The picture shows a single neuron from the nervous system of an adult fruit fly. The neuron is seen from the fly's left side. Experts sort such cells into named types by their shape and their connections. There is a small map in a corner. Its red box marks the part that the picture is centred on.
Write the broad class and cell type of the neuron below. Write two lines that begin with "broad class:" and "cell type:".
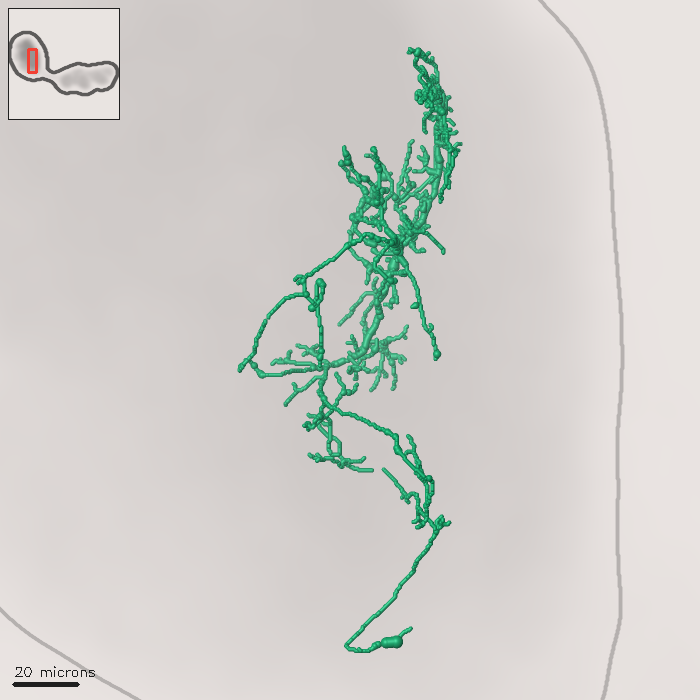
broad class: central-brain intrinsic neuron
cell type: CB0630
